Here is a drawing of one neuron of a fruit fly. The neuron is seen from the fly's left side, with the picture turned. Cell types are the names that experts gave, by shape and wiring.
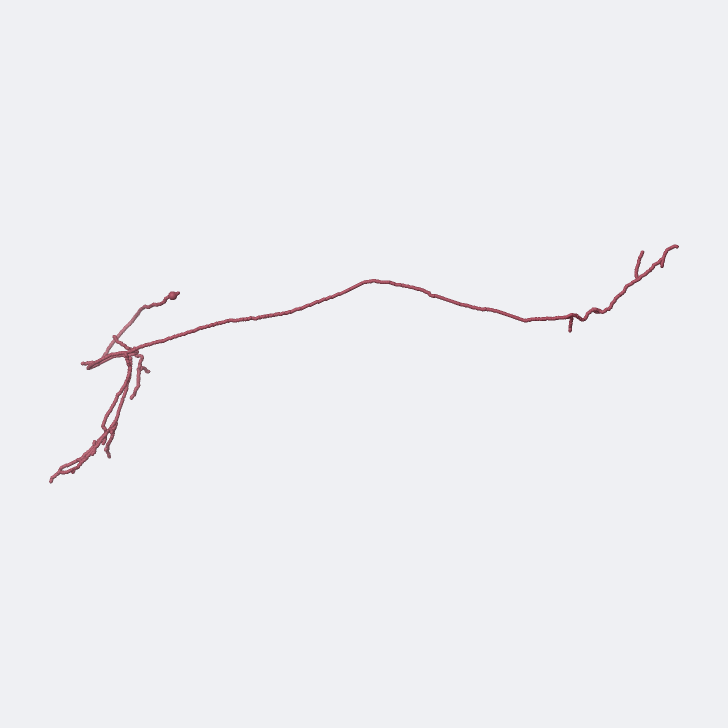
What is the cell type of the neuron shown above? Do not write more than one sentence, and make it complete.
Within the cell type AN08B113 sits this neuron.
